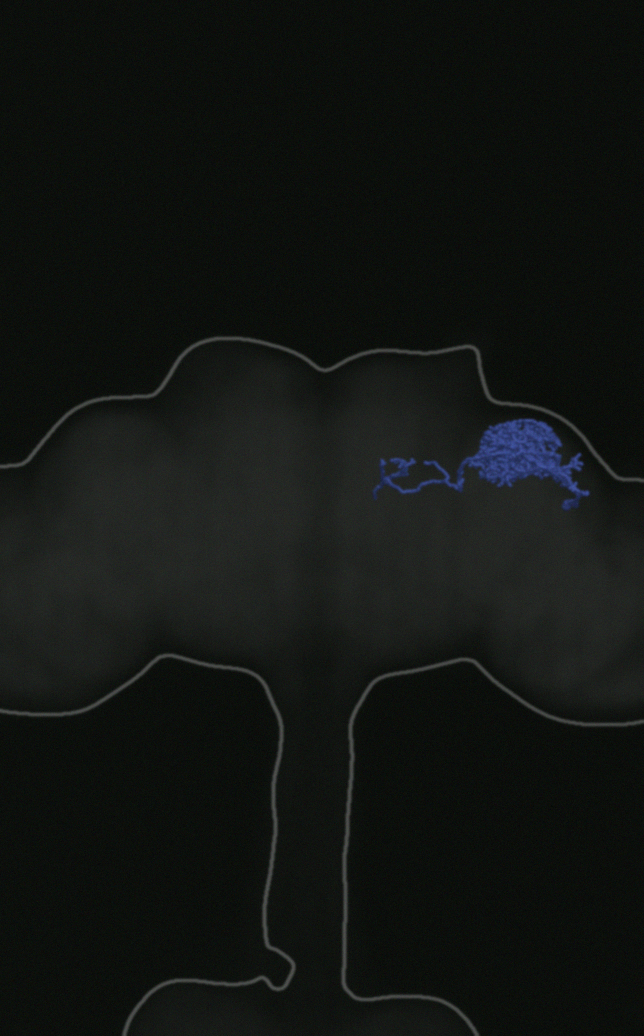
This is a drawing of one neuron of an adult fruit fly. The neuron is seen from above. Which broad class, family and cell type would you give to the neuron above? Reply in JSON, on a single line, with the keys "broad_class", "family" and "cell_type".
{"broad_class": "central-brain intrinsic neuron", "family": "hemilineage VLPl&p2_lateral", "cell_type": "AVLP102"}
